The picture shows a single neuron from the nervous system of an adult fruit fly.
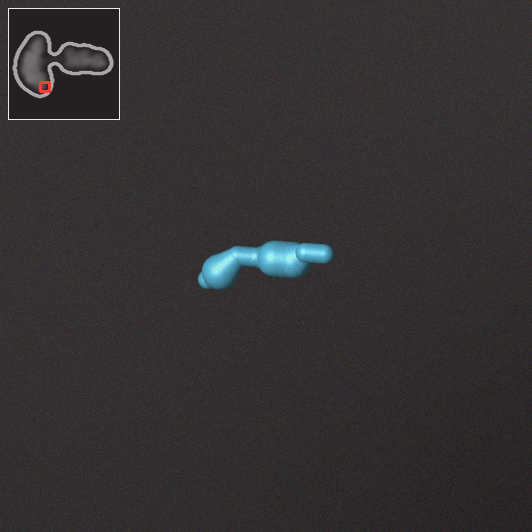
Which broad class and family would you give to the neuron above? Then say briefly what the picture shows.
Its broad class is photoreceptor or other optic-lobe sensory neuron. The name of its family is class visual. It is in the brain and does not reach the nerve cord. The drawing shows no cell body.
